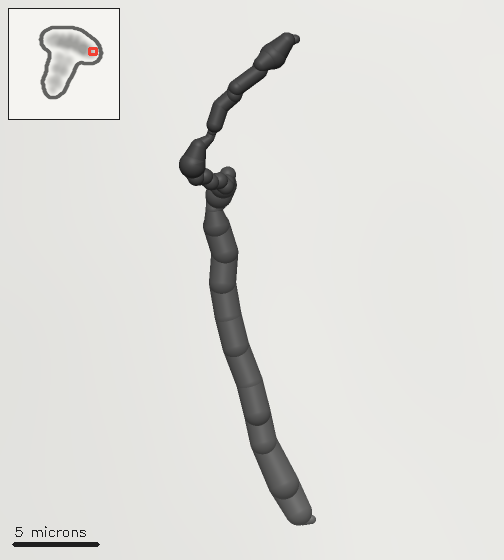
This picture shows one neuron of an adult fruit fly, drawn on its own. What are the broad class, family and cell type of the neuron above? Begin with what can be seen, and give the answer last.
No cell body is drawn. From top to bottom in the picture it spans about 30 microns. It has a dozen or fewer branch ends. Its broad class is photoreceptor or other optic-lobe sensory neuron. The name of its family is class visual. The cell type is R1-R6.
